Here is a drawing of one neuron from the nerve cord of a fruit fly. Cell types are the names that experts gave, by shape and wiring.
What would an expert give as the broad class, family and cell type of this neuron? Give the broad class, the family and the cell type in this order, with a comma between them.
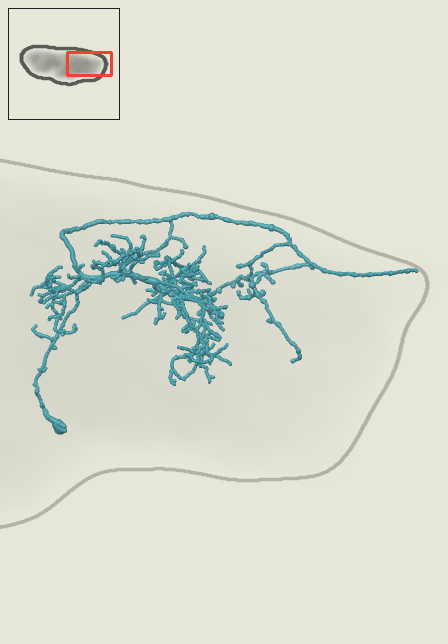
ascending neuron, hemilineage 06A, AN06A015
